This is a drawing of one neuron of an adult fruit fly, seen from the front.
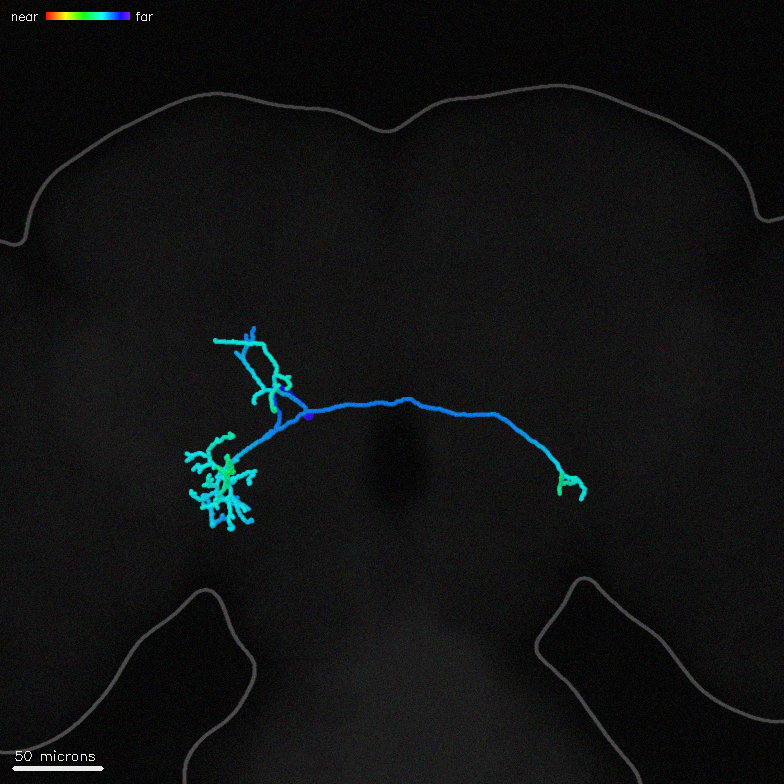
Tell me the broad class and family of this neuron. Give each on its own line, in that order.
central-brain intrinsic neuron
hemilineage DM4_ventral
